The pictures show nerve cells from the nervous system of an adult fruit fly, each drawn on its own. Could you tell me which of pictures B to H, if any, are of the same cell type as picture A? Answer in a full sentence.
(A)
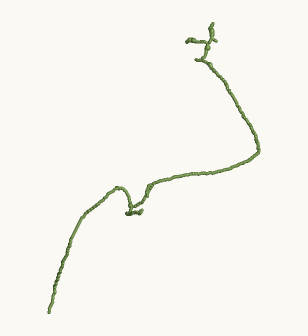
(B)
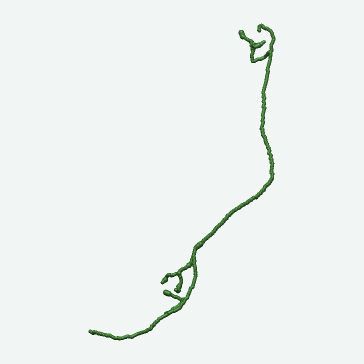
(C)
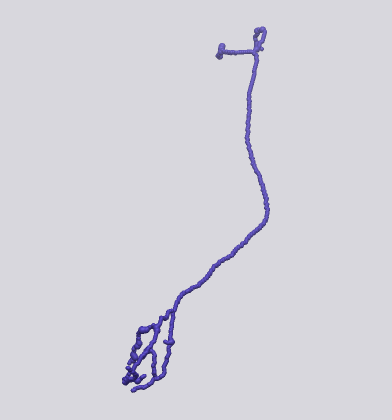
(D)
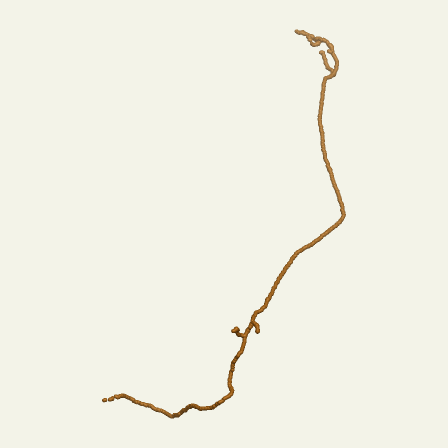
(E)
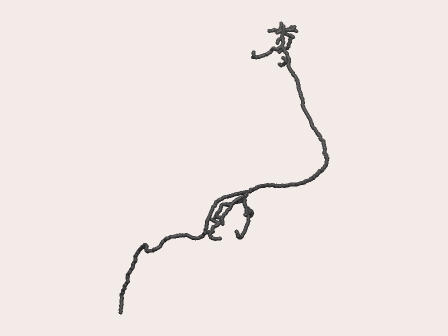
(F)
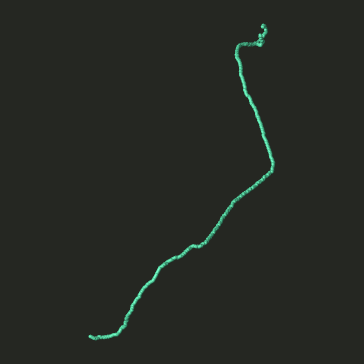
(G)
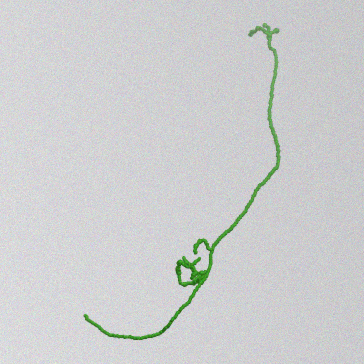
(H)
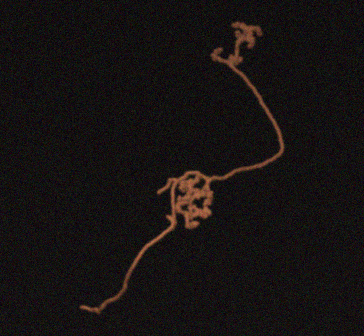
Picture E and picture H are of the same cell type.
